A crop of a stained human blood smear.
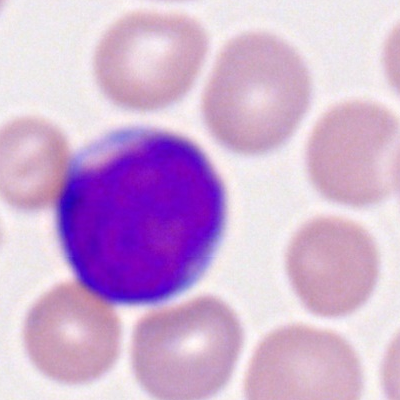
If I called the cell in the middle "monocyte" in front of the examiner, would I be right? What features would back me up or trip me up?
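The outline is round and smooth, and the nucleus takes up nearly the whole cell. Its chromatin is dense and dark purple. Cytoplasm shows only as a thin crescent of pale blue along the upper left edge, with no granules visible in it.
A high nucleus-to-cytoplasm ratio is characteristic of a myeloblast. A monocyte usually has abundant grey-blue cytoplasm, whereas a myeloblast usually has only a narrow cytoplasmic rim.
So that near-filling nucleus and that thin crescent speak for myeloblast and against monocyte. The round outline, the dense chromatin and the missing granules I'd simply leave as what's seen. Monocyte doesn't fit, then: this is a myeloblast.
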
